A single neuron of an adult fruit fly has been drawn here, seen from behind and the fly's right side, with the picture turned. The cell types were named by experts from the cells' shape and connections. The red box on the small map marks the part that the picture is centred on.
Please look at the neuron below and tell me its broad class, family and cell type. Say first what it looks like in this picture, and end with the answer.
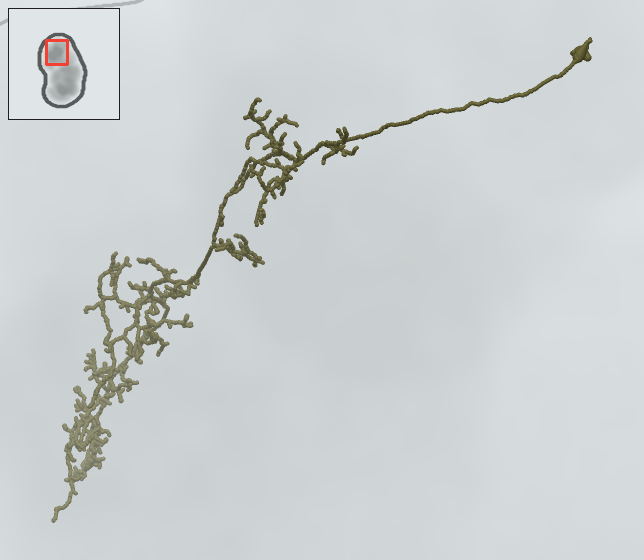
The picture shows dozens of branch ends. As drawn here it is about as wide as it is tall. This is a nerve-cord intrinsic neuron. Its family is hemilineage 09A. Its cell type is IN09A023.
